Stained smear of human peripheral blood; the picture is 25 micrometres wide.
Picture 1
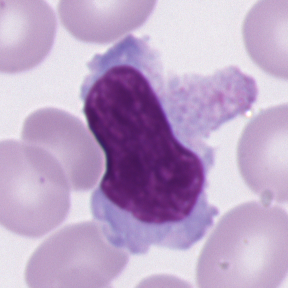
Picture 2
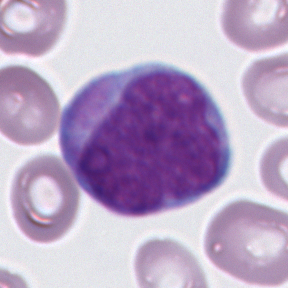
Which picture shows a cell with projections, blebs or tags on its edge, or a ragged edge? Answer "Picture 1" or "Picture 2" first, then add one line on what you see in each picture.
Picture 1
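What picture 1 shows: The cell outline is irregular, with a ragged, frayed cytoplasmic margin.
What picture 2 shows: The cell has a smooth, roughly round outline.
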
